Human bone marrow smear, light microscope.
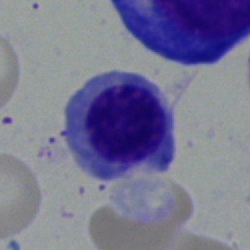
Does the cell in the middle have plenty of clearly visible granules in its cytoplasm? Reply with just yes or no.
No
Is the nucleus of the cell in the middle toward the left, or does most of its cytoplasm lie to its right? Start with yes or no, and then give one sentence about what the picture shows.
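No. The nucleus lies off-centre toward the right, leaving a broader rim of cytoplasm on the left.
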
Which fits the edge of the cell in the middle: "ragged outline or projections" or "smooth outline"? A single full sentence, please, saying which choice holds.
The edge of this cell is rough.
